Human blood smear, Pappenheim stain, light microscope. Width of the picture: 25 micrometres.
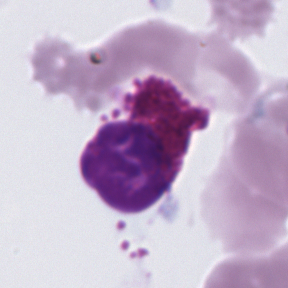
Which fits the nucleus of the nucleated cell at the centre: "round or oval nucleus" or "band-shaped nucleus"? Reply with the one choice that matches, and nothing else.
Round or oval nucleus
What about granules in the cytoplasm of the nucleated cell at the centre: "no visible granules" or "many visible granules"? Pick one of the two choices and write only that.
Many visible granules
